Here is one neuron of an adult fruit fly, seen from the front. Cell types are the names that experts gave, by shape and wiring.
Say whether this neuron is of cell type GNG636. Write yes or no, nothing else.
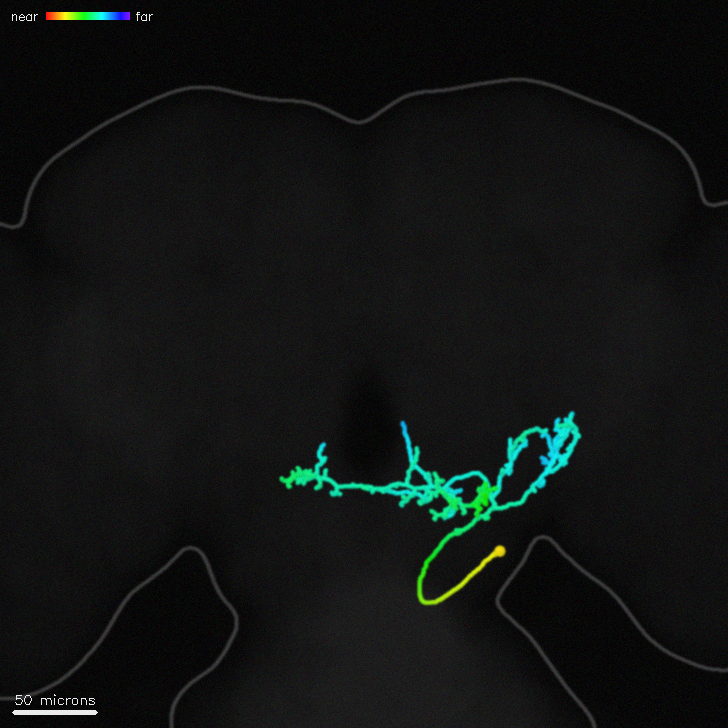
no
